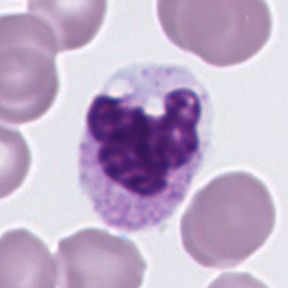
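Segmented neutrophil: first, position, with the nucleus in the upper part of the cell and the widest band of cytoplasm below it. Next, chromatin, which is dark purple with paler streaks running through it. Then cytoplasm, pale greyish-lilac in colour. Last, vacuoles: two clear round ones lie in the cytoplasm just above the nucleus.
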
